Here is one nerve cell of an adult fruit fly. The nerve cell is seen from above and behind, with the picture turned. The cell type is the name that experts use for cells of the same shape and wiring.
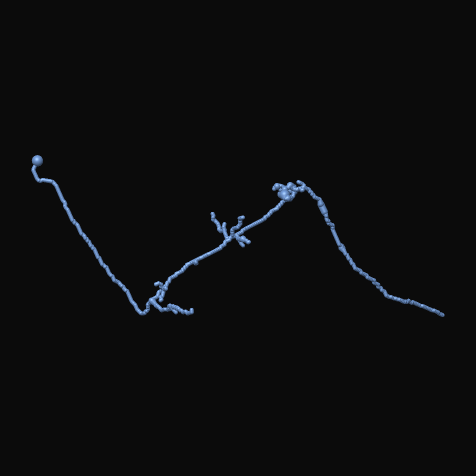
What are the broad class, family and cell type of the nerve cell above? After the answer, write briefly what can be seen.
It is an optic-lobe intrinsic neuron. The family is C. Its cell type is C2. As drawn here it is more than twice as wide as it is tall.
